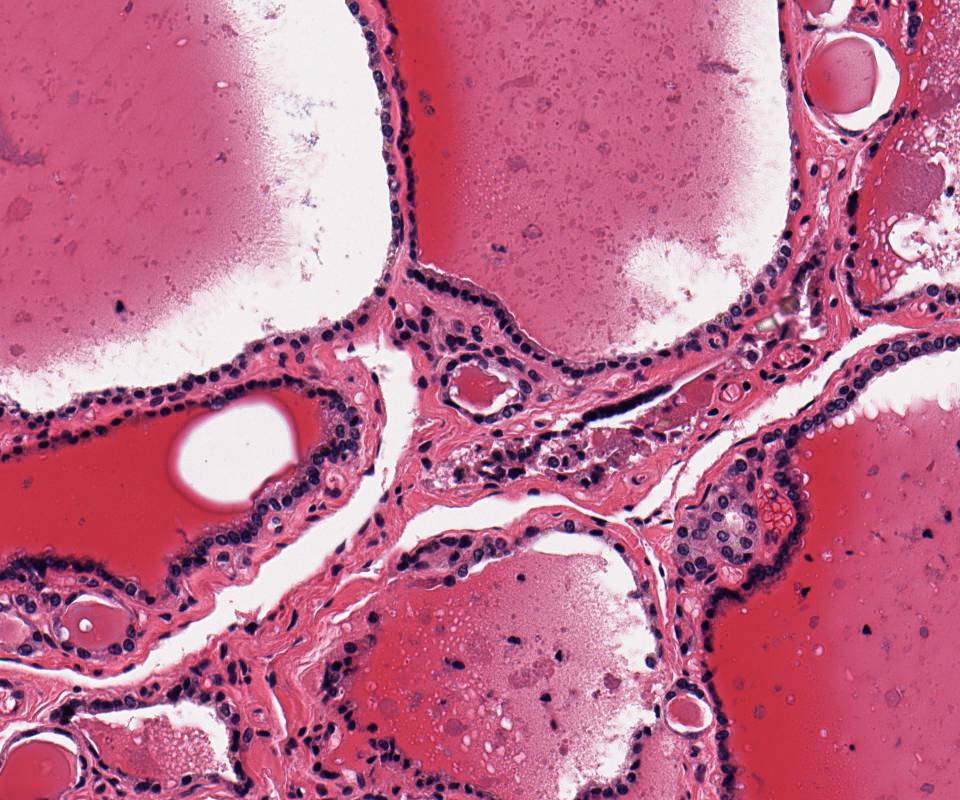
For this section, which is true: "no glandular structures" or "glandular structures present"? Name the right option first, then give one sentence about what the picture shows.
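Glandular structures present. Most of the field is taken up by large follicles filled with colloid, separated by narrow bands of stroma.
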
